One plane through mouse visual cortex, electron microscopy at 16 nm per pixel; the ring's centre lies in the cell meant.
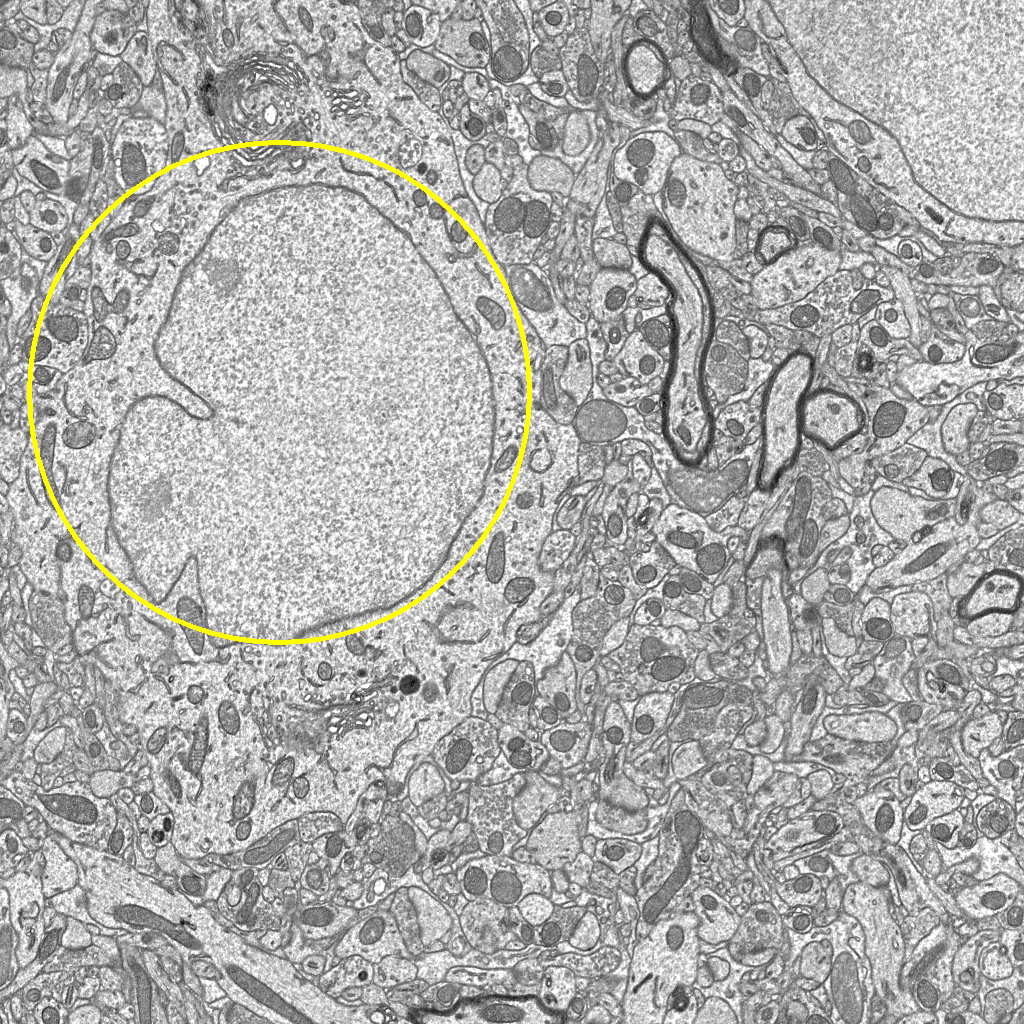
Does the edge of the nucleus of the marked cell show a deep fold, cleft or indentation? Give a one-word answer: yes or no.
Yes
